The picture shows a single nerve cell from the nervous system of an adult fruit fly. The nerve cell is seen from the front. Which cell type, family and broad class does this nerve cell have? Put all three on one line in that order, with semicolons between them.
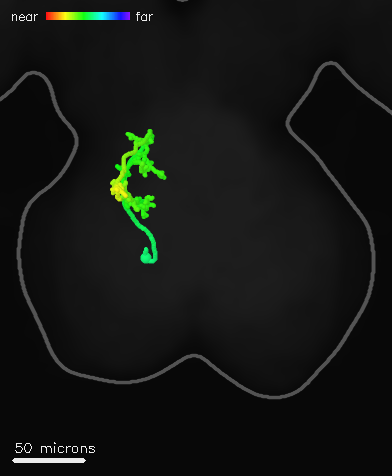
IN03B069; hemilineage 03B; nerve-cord intrinsic neuron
